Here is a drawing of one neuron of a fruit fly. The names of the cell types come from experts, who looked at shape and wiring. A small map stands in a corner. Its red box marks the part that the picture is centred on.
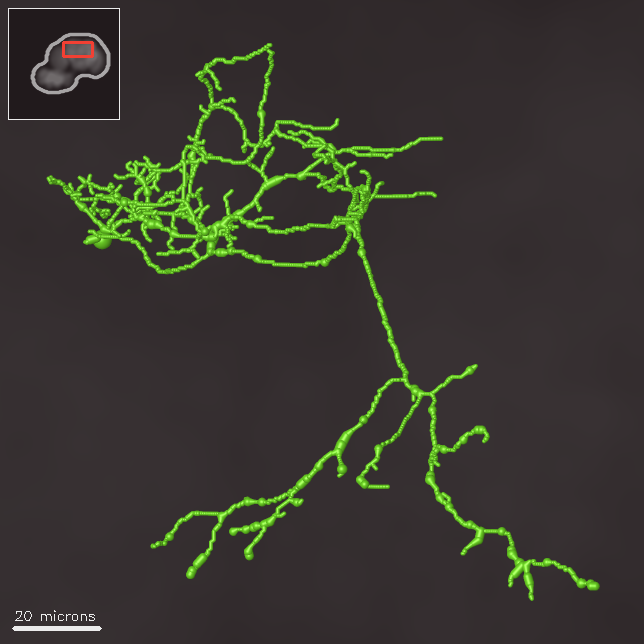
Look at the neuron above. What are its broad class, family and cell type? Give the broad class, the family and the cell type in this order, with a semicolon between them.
central-brain intrinsic neuron; hemilineage AOTUv3_dorsal; AOTU007_a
